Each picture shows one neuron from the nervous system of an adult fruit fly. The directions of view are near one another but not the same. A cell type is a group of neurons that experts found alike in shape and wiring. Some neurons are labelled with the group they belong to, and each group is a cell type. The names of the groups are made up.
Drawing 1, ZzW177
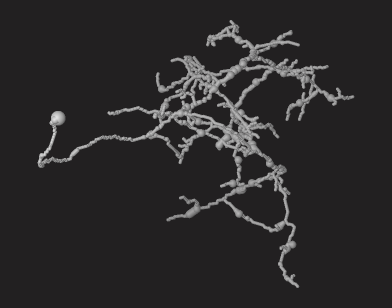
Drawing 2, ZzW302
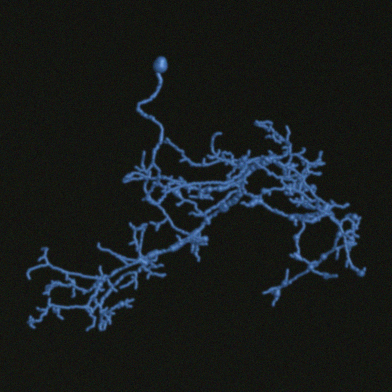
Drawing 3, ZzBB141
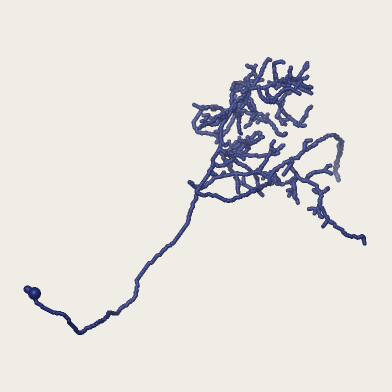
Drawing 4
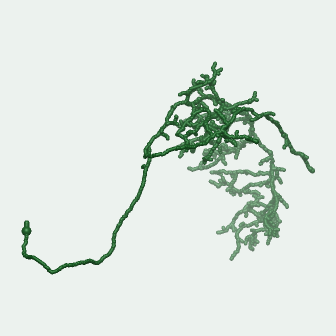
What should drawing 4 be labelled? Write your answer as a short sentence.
It belongs to ZzW302.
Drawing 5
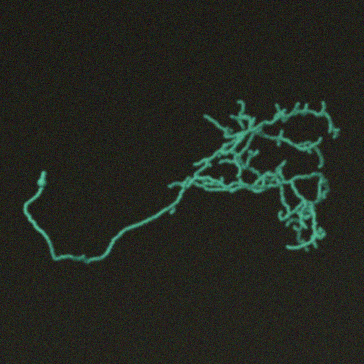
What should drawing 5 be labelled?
It belongs to ZzW177.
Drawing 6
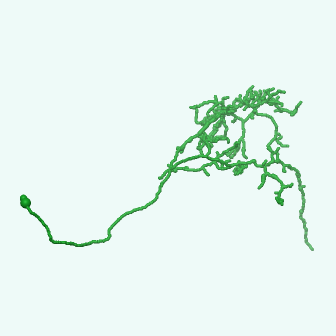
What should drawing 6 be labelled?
It belongs to ZzW177.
